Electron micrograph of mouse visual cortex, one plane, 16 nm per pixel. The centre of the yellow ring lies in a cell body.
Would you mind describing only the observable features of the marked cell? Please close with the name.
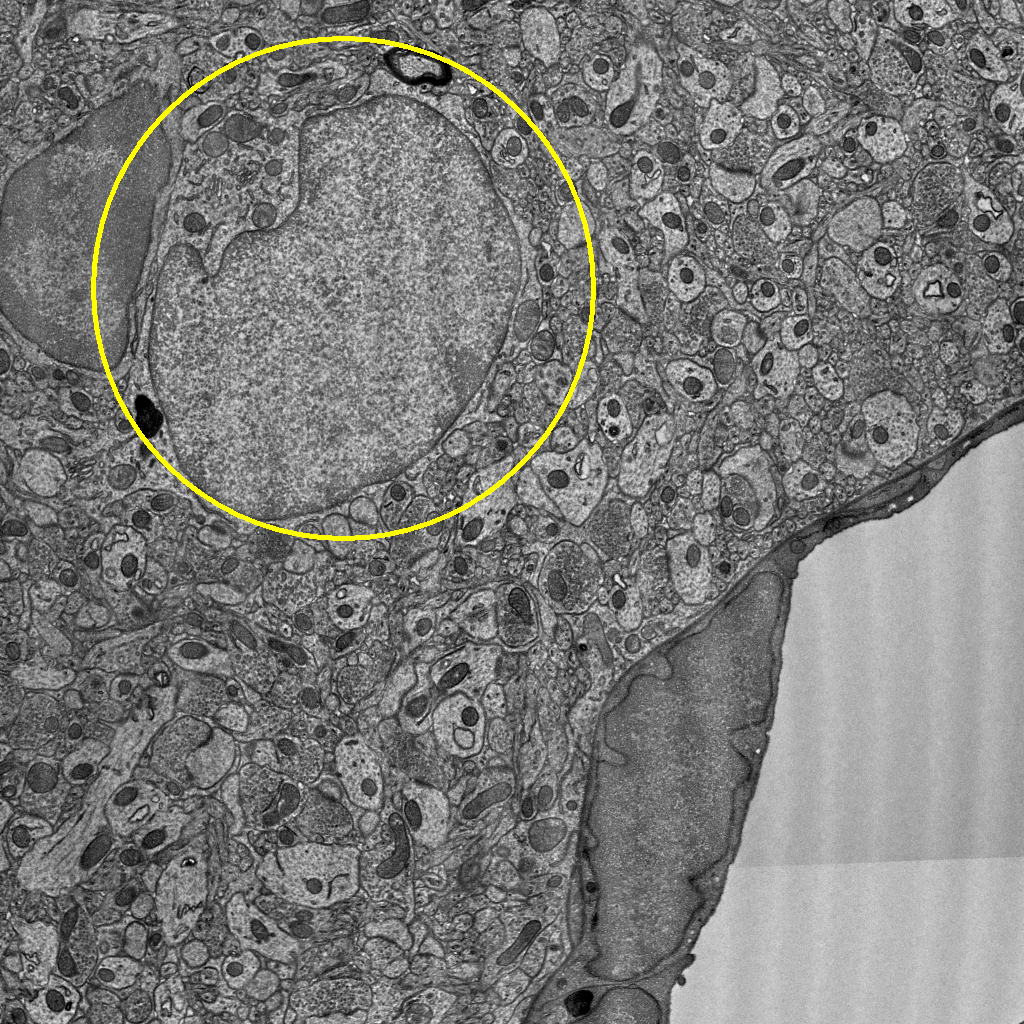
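The rounded nucleus is large, its whole outline falling within the ring. At the upper left, the nuclear envelope bears a single deep indentation. The cytoplasm pocket at the upper left holds small stacked curved membranes together with several round mitochondrial profiles. The marked cell is an astrocyte.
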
